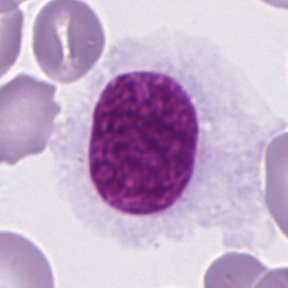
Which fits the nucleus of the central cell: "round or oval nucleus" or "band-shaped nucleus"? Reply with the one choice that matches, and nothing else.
Round or oval nucleus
